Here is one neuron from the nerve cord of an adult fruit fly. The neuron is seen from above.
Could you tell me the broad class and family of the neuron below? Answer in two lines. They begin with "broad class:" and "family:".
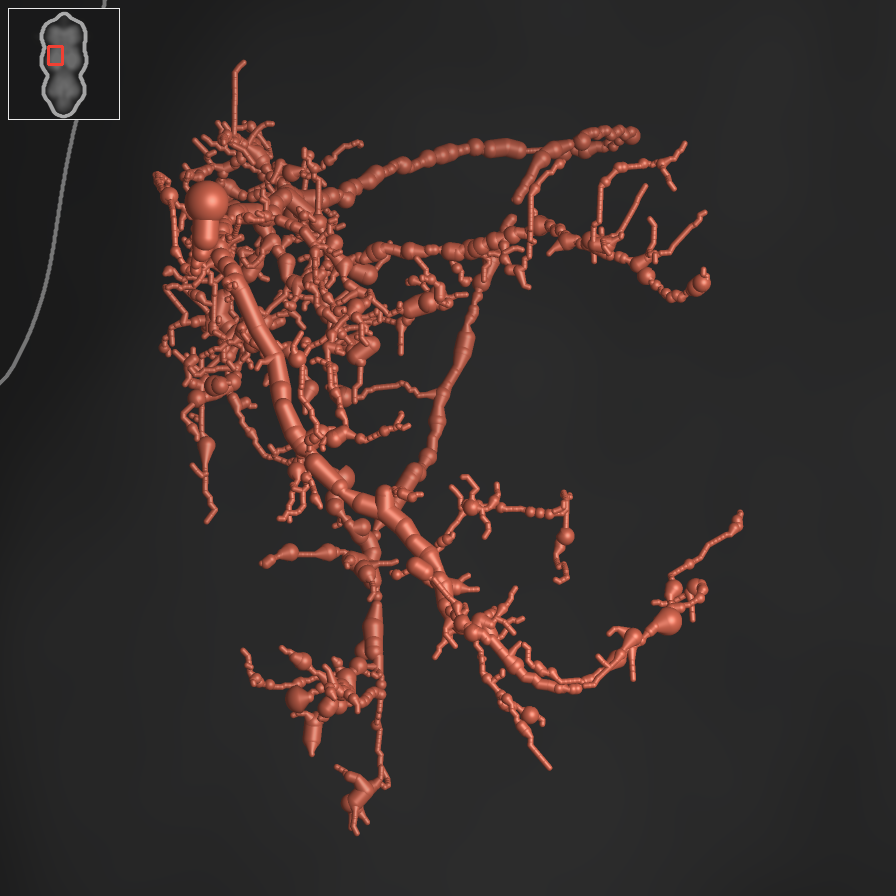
broad class: nerve-cord intrinsic neuron
family: hemilineage 17A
